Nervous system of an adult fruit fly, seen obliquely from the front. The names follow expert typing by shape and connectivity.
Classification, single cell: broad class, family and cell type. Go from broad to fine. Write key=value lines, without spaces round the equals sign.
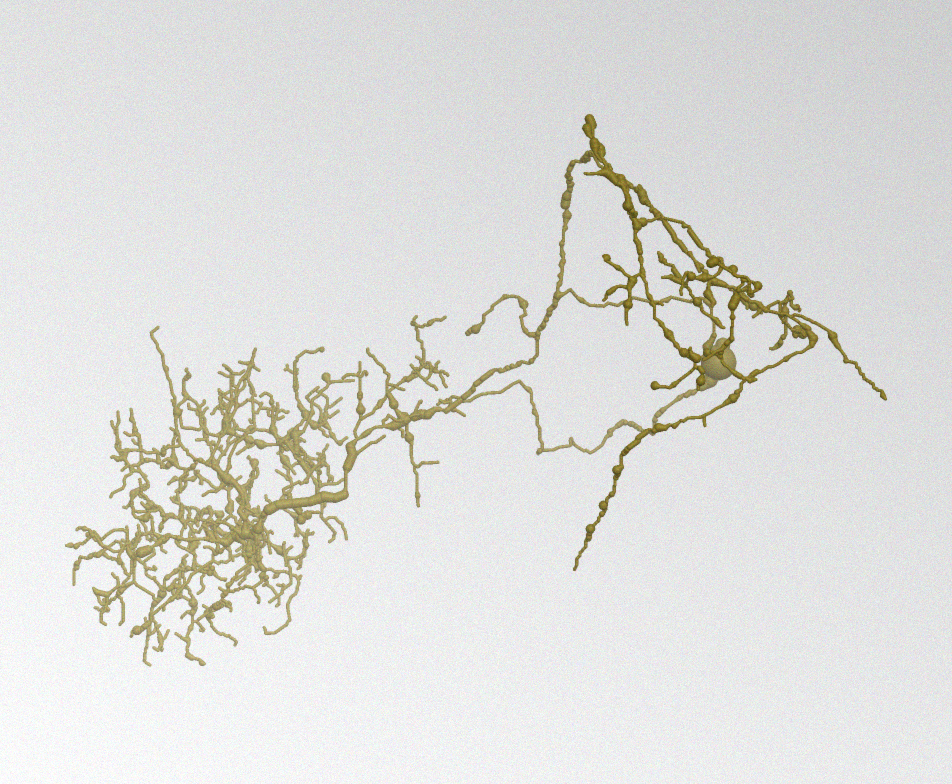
broad_class=visual projection neuron
family=LoVP
cell_type=LoVP56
